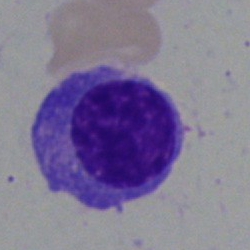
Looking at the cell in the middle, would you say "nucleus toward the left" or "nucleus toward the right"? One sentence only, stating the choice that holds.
Most of the cytoplasm lies to the left of the nucleus.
